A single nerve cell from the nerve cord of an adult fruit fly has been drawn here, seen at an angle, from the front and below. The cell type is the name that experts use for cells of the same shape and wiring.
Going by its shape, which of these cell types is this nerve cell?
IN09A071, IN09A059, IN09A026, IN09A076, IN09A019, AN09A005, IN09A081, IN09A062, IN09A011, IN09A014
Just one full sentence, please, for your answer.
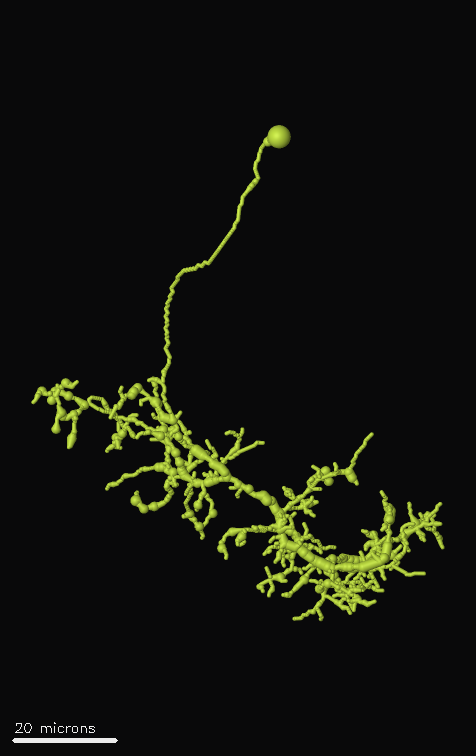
The cell type designation of this nerve cell is IN09A062.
